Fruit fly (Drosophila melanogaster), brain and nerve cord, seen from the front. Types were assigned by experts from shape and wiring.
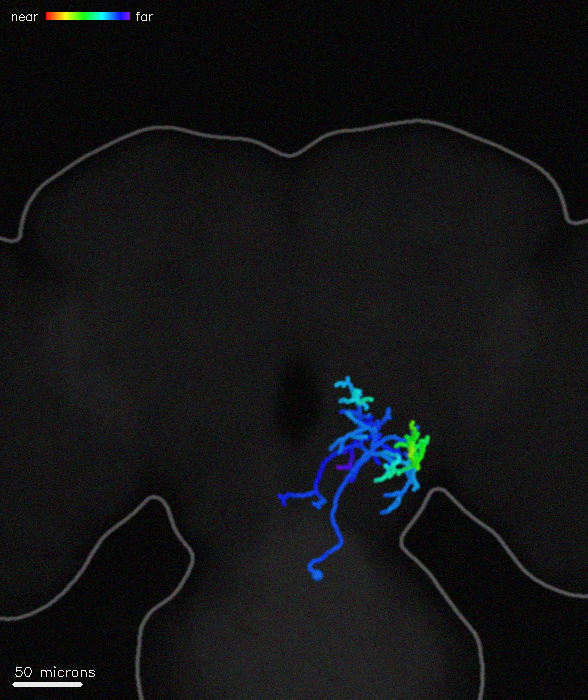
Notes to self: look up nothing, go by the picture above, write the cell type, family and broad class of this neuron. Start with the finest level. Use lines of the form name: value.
cell type: CB1918
family: hemilineage LB3
broad class: central-brain intrinsic neuron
